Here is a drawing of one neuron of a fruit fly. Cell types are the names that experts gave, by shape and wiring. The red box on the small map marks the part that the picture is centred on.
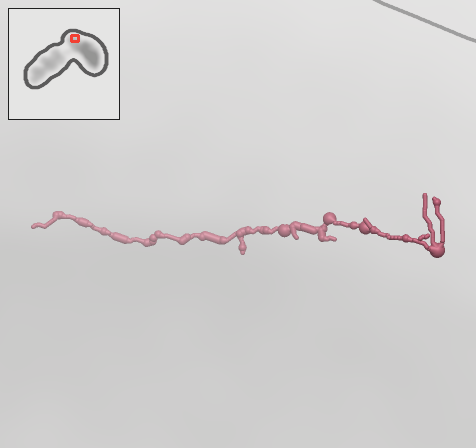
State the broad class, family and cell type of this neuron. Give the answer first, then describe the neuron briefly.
Its broad class is optic-lobe intrinsic neuron. Its family is Dm. It is of cell type Dm3a. The drawing shows no cell body. It has a dozen or fewer branch ends.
